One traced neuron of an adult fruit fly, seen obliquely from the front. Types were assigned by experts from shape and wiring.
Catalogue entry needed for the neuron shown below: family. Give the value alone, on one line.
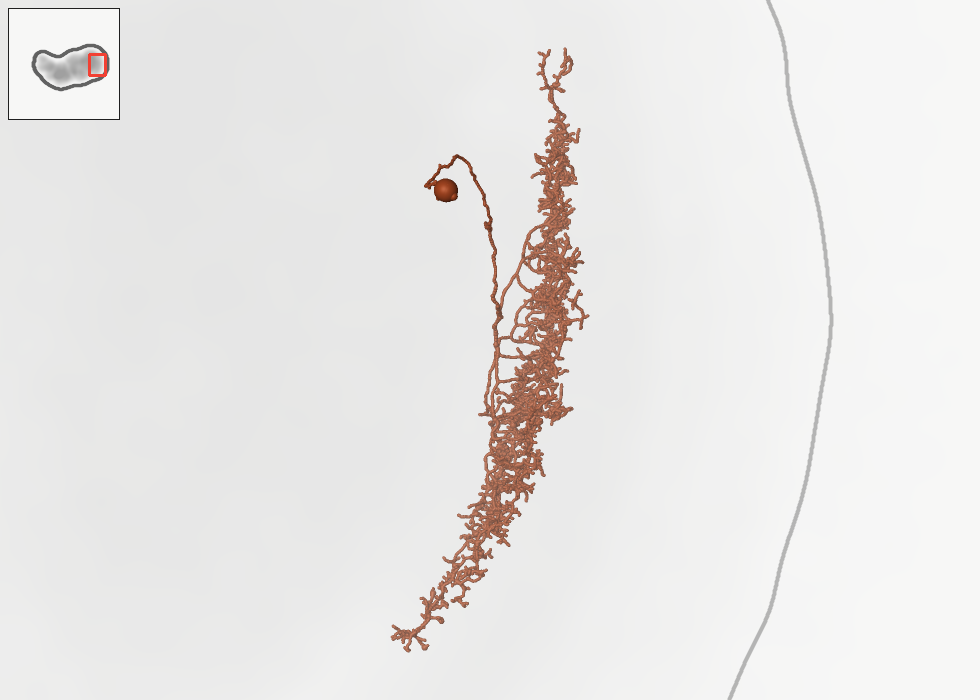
Pm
